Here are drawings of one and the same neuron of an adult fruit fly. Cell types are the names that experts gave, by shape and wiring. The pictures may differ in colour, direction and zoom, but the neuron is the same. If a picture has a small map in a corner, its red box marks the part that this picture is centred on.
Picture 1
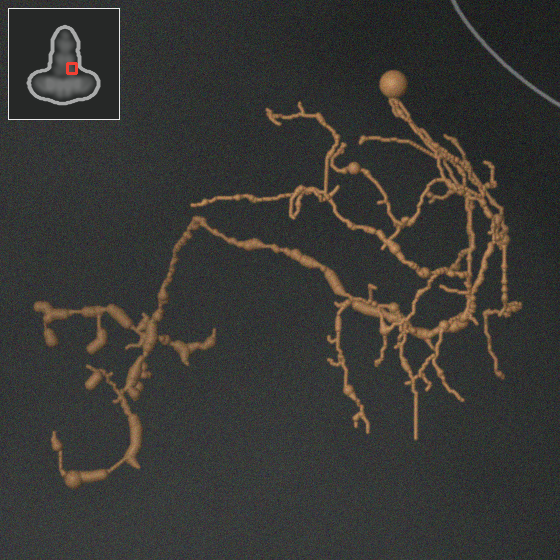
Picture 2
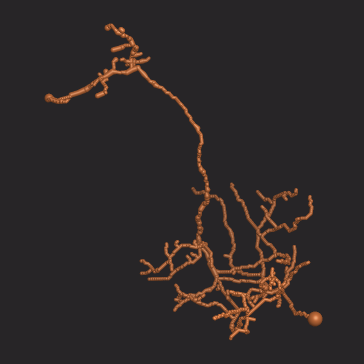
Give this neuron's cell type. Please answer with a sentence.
The cell type is IN19A088_a.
